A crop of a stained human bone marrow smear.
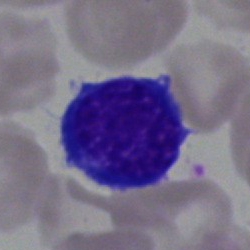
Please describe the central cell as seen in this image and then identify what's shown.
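Small pointed tags project from the upper right edge of an otherwise roughly round outline. Chromatin stains deep blue-violet throughout, and fine paler pinkish specks are scattered across the dark nucleus. Name: lymphocyte.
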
